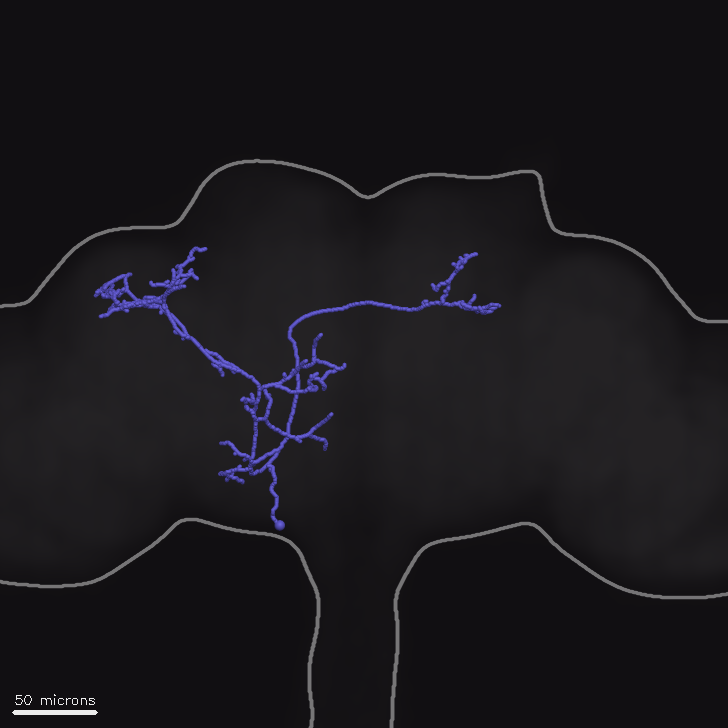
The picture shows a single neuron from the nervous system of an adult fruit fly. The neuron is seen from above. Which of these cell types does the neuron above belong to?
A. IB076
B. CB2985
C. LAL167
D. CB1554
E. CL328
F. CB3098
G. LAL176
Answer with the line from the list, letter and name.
E. CL328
